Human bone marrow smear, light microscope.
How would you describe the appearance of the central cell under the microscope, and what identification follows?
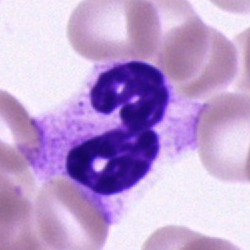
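The outline is irregular, drawn out into tapering extensions on the left and right. Chromatin is dense, dark purple and condensed, and no nucleoli are visible in the nucleus. Fine purple granules lie scattered through the cytoplasm. The cell is a segmented neutrophil.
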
